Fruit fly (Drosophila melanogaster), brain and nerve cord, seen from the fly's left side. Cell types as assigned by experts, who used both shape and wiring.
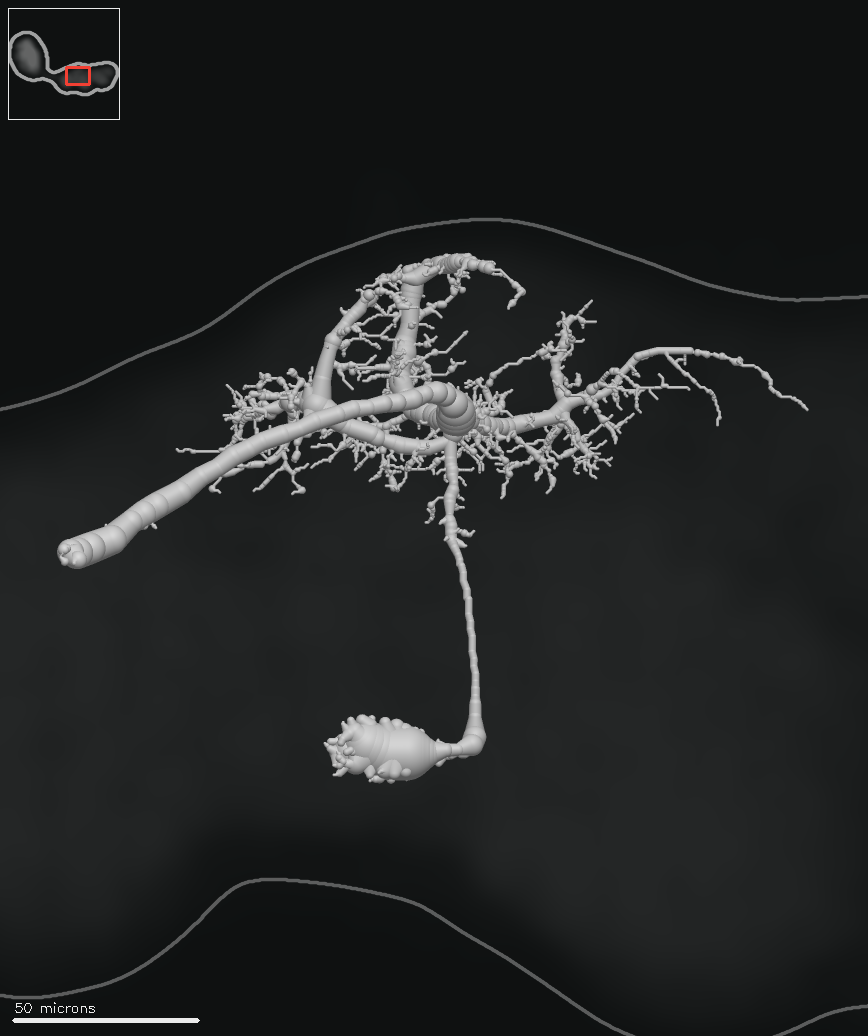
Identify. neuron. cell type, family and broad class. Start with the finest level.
b3 MN; hemilineage 16B; motor neuron of the nerve cord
